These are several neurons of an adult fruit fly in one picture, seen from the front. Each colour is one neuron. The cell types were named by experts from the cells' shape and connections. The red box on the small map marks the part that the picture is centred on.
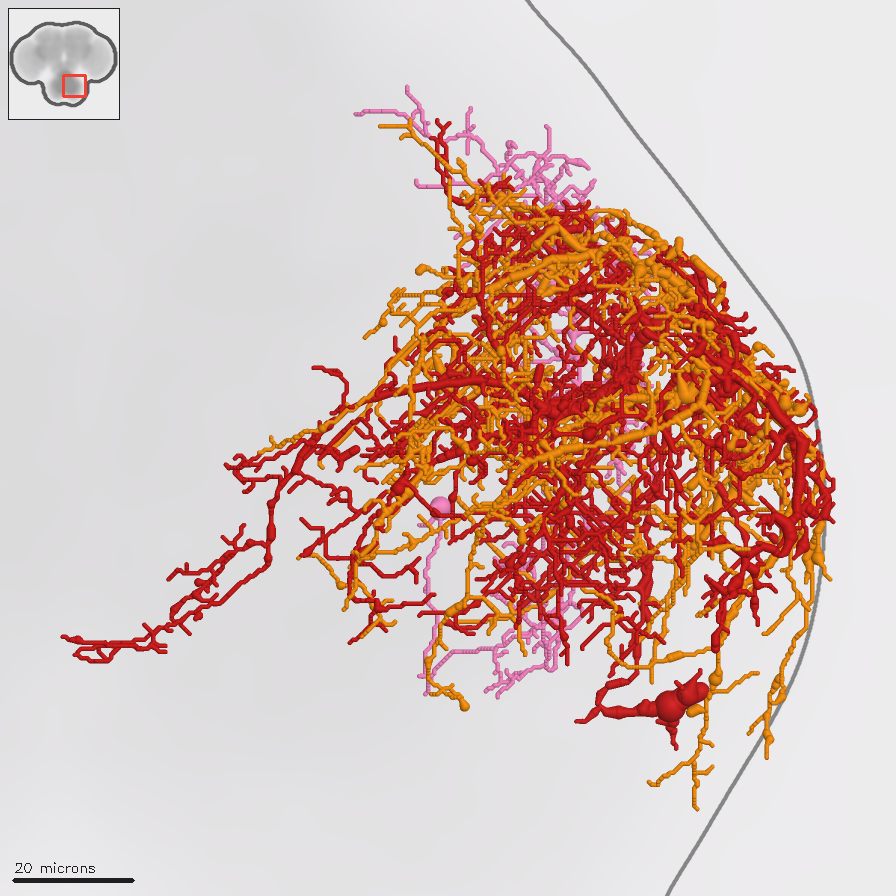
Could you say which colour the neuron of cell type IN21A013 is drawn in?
red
